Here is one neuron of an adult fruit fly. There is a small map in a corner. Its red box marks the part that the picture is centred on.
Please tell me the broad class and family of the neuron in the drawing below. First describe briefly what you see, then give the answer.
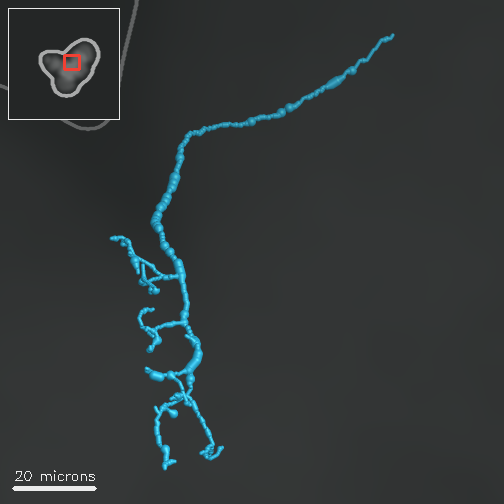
No cell body is drawn. From top to bottom in the picture it spans about 110 microns. It is a sensory neuron entering the nerve cord. Its family is called class mechanosensory tactile.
